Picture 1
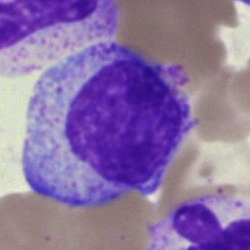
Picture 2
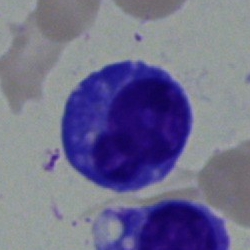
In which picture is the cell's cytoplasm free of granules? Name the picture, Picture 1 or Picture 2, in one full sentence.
The cytoplasm of the cell in picture 2 is free of visible granules.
